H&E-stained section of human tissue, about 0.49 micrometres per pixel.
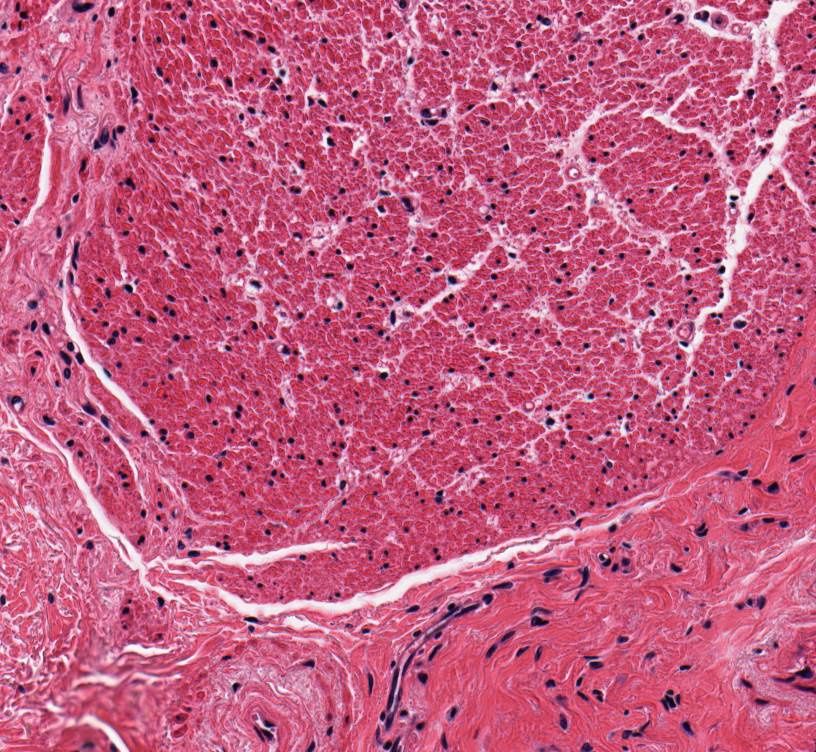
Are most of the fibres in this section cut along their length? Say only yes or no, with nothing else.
No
